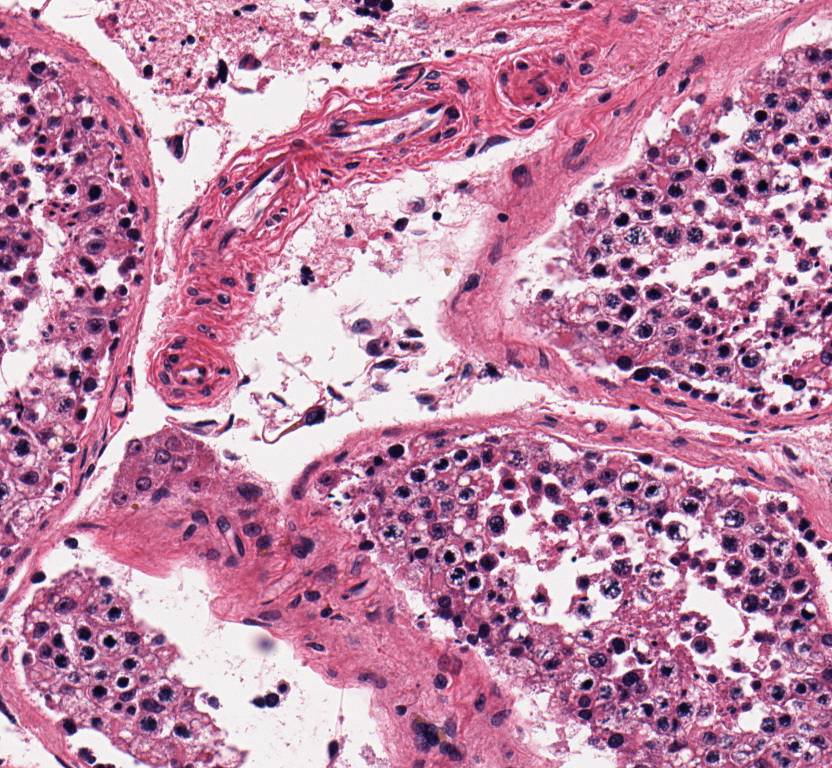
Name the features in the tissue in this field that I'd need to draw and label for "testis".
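It's testis, and most of what's here sits well with that. Large rounded tubule cross-sections take up the corners and the right side, each bounded by a pink fibrous wall with flattened, elongated nuclei. Many of the round cells inside the tubules have large nuclei with coarse, clumped dark chromatin.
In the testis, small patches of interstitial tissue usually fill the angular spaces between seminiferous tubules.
That goes with the cluster in the lower centre, between tubules, of polygonal cells with abundant pink cytoplasm and round nuclei. What sits less comfortably is the pale open space between the tubules in the centre of the field, rather than tissue filling it.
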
